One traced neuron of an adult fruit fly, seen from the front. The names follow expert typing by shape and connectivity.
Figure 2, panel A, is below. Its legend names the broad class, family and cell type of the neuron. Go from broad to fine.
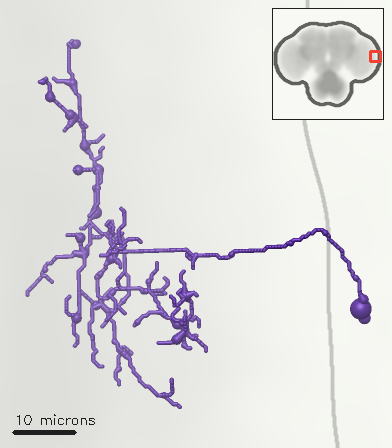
optic-lobe intrinsic neuron; Mi; Mi17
